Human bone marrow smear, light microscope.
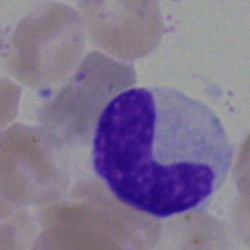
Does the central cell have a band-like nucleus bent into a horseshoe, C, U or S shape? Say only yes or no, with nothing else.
Yes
